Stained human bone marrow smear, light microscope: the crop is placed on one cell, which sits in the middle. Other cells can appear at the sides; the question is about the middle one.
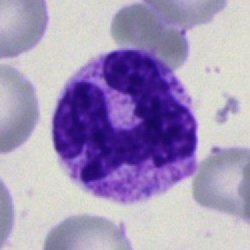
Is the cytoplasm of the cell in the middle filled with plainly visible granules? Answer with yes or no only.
Yes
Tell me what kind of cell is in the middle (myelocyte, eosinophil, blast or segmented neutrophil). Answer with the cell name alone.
segmented neutrophil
